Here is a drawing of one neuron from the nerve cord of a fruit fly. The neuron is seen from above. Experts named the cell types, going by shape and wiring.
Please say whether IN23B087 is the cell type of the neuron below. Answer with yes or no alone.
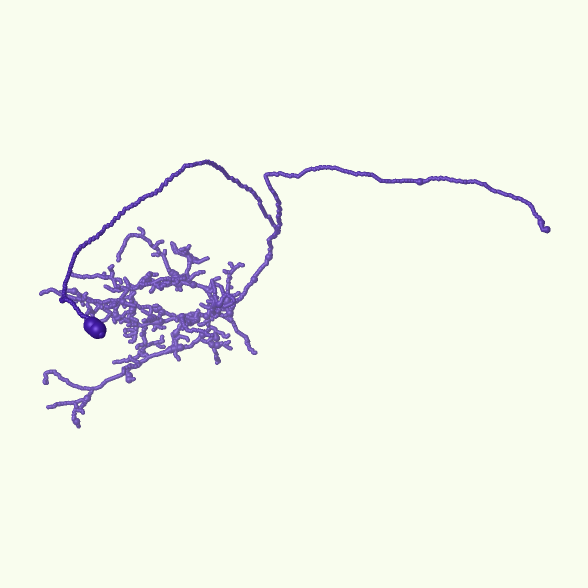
yes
